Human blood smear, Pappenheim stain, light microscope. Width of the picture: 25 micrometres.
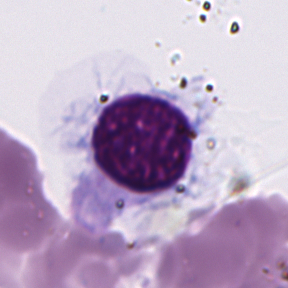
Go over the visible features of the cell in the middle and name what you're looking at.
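The nucleus stains dark purple, its coarse chromatin forming a network broken by small paler spaces. A broad band of cytoplasm encircles it on every side; this cytoplasm is very pale and carries faint blue streaks. The cell border is irregular and faint. Answer: hairy cell.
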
